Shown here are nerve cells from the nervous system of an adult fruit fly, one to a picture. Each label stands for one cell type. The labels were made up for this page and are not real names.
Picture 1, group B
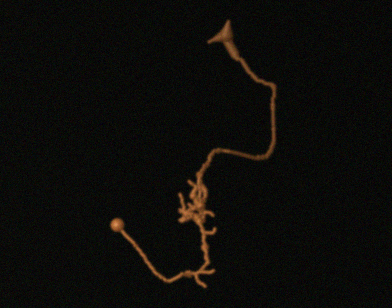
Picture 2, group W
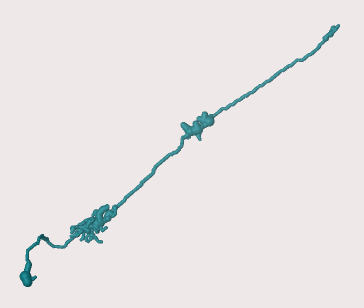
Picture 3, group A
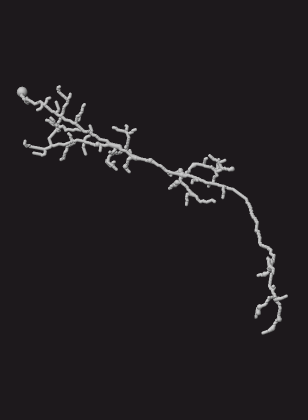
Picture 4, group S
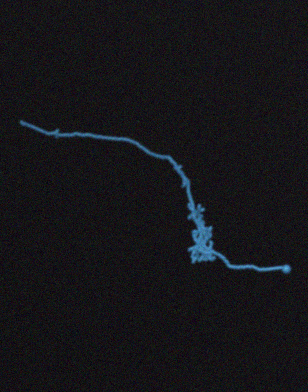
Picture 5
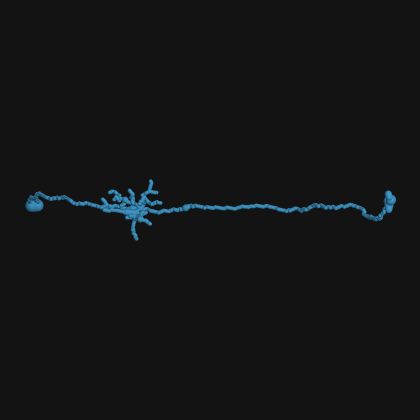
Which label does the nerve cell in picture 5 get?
group B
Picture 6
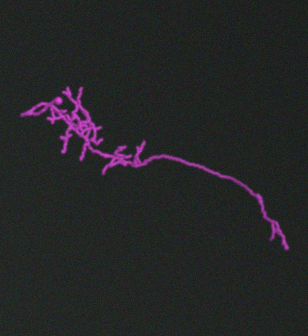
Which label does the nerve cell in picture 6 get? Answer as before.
group A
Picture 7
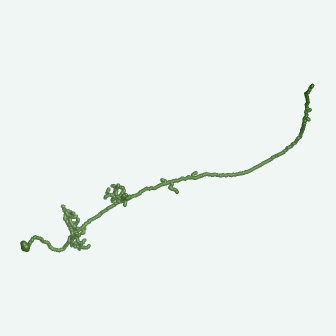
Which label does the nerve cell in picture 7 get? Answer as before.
group S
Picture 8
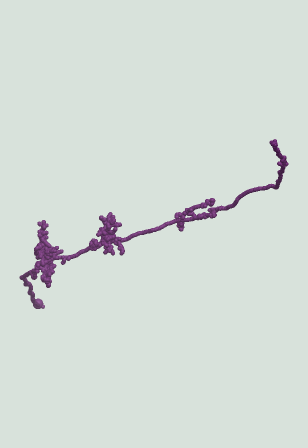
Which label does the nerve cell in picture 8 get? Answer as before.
group S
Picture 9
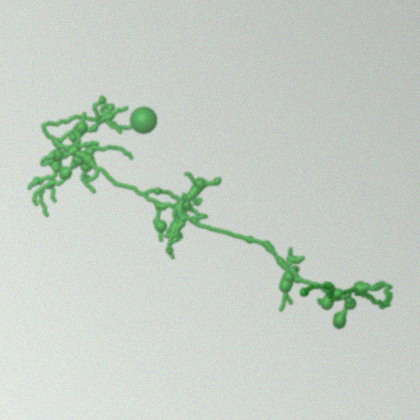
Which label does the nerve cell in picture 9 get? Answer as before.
group S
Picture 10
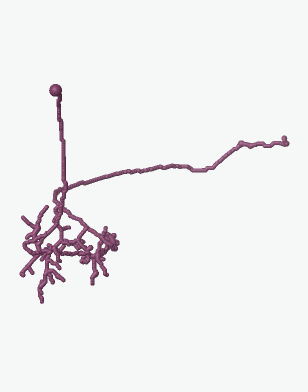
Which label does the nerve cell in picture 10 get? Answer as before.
group S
